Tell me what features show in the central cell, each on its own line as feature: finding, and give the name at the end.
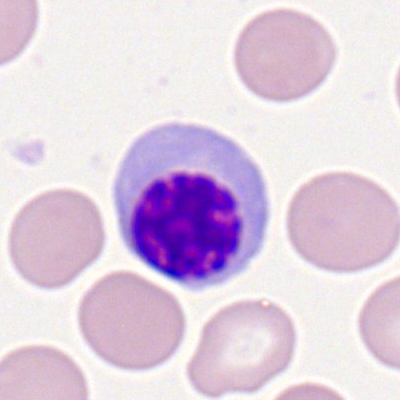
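Shape: smooth and roughly oval, so start by tracing the edge
Nucleus position: toward the lower part of the cell
Chromatin: dark purple and coarsely clumped, worth a close look
Nucleolus: none distinct, so there is no need to hunt for one
Name: erythroblast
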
